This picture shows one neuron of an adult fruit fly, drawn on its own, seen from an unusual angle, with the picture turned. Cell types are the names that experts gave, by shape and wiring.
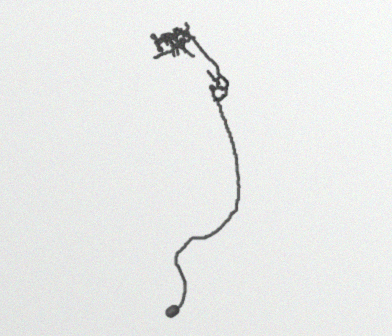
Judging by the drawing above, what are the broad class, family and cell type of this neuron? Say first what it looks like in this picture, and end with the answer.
Its cell body lies at the bottom of the picture. As drawn here it is more than twice as tall as it is wide. Its broad class is central-brain intrinsic neuron. Its family is called class CX. Its cell type is vDeltaL.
